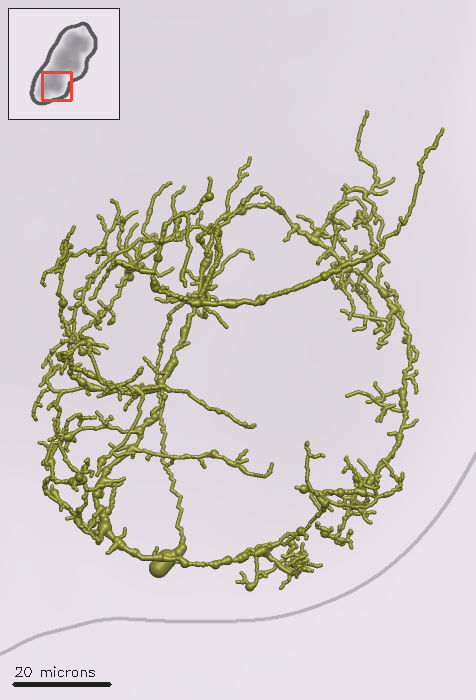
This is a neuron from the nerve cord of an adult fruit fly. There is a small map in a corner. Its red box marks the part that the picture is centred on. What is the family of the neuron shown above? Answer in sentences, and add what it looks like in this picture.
Its family is hemilineage 04B. Its broad class is nerve-cord intrinsic neuron. By the scale bar it is about 100 microns tall in this view. The picture shows more than a hundred branch ends.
